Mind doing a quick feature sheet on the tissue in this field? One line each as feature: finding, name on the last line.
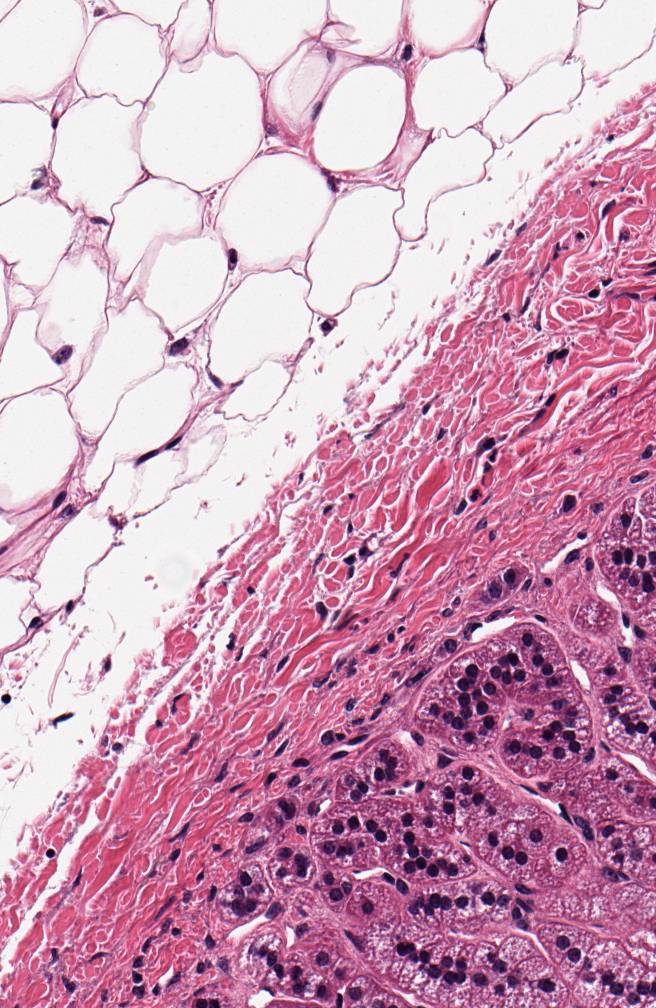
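Upper left: fat
Middle: dense pink fibrous band running diagonally
Lower right: nests of cells
Band nuclei: scattered, dark, elongated, spindle-shaped
Nest nuclei: small, round, dark, fairly uniform in size
Nest cytoplasm: pale, finely vacuolated
Name: adrenal gland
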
